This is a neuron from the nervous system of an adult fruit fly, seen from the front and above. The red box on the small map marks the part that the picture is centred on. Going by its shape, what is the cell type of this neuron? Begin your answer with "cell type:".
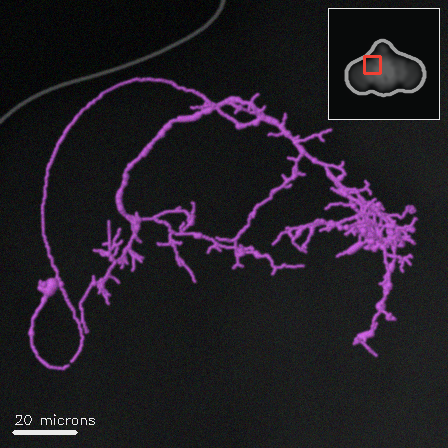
cell type: CL014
